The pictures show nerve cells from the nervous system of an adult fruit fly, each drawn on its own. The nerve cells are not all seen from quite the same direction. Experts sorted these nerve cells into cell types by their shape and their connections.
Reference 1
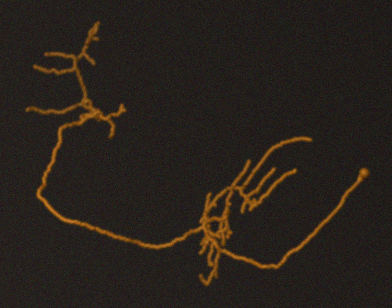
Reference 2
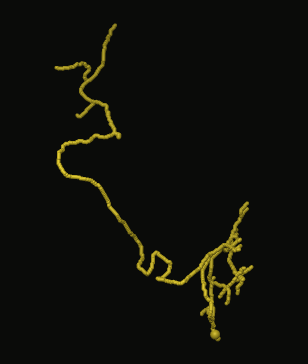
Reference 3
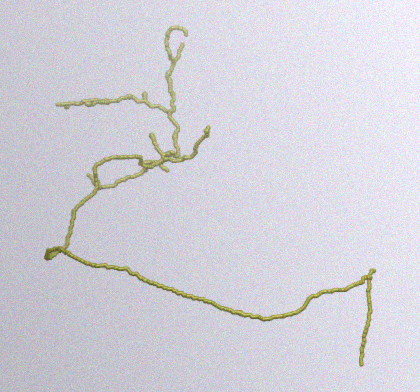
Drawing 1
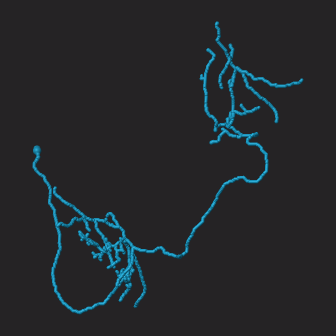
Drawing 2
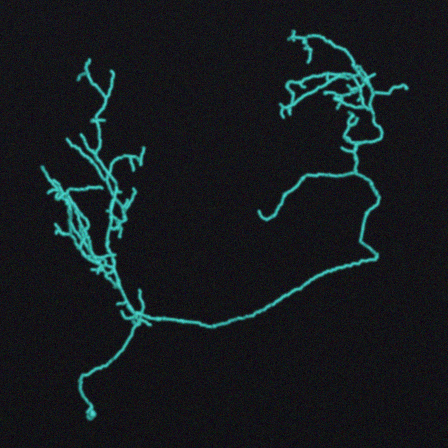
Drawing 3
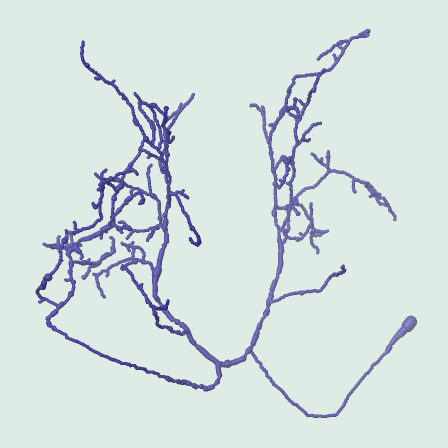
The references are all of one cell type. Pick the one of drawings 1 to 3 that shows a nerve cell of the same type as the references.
1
